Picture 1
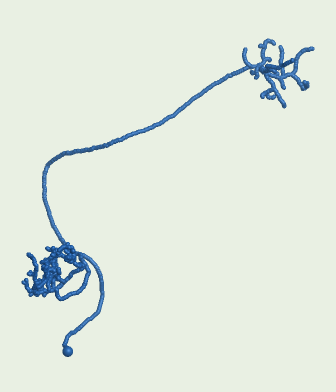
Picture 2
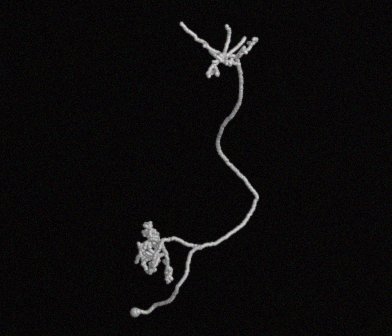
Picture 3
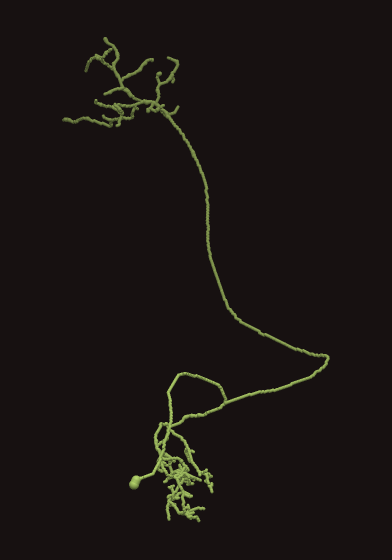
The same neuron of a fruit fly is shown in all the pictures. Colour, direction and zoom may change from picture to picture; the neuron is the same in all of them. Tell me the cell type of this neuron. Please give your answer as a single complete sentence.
The cell type that fits this neuron is M_vPNml67.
